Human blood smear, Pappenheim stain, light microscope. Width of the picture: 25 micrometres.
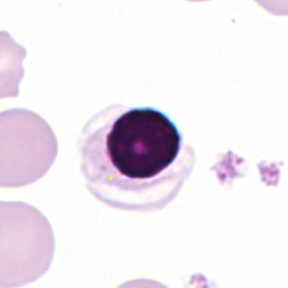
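Normoblast, the nucleated cell at the centre. Its nucleus seems to sit off-centre, shifted toward the upper right of the cell. That nucleus is round and about 6 micrometres across, and its chromatin is very dense and dark purple, with hardly any texture I can make out. I see no granules in the cytoplasm. To the right of the cell lie two small purple granular fragments.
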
